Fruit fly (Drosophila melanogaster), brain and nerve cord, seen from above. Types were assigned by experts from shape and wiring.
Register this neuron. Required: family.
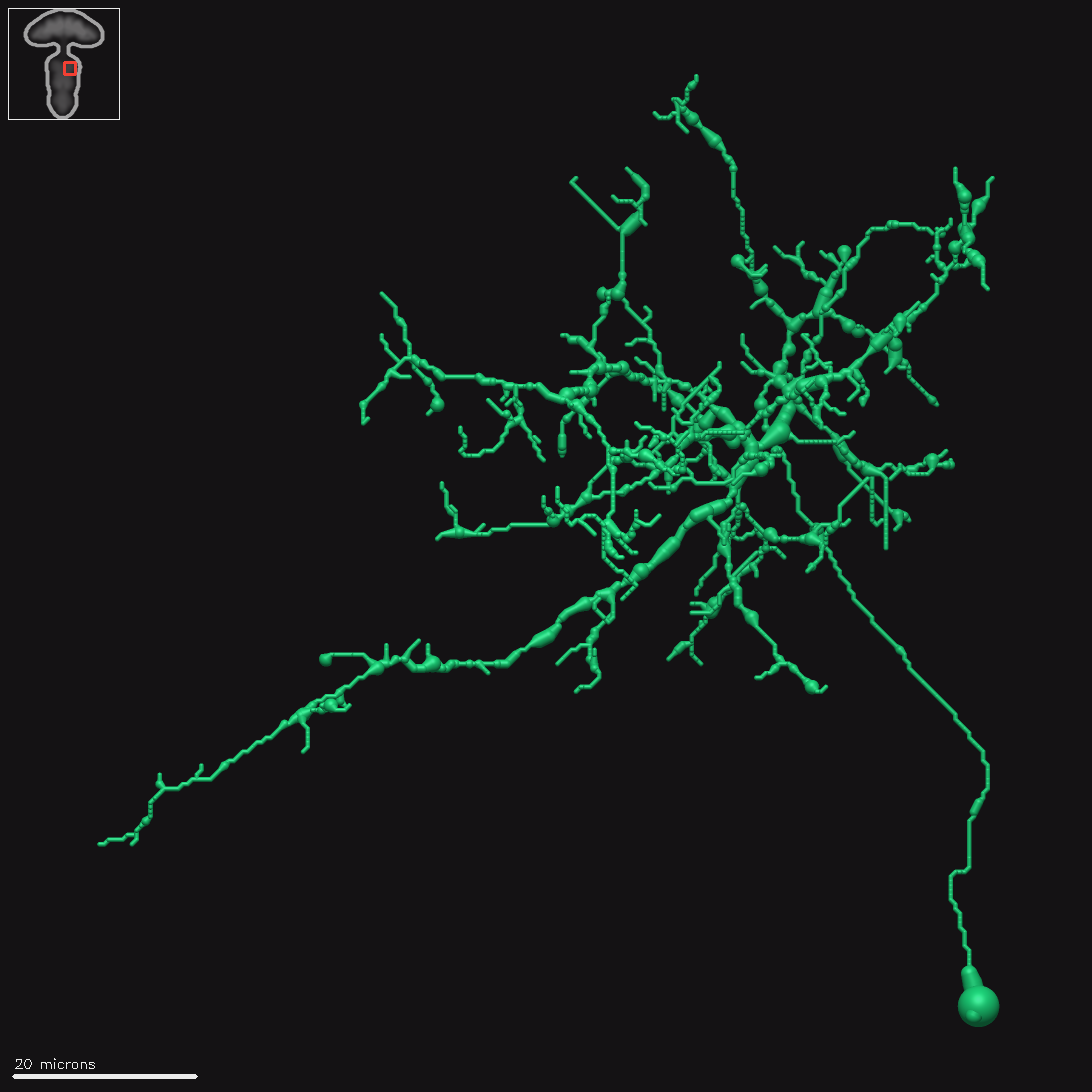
hemilineage 20A.22A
